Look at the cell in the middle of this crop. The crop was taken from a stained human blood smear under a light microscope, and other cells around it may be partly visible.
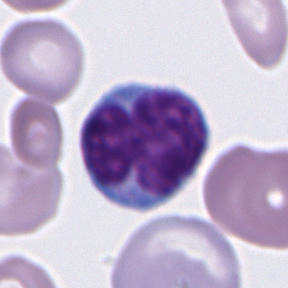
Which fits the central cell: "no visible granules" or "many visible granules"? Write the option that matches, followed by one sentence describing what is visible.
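No visible granules. No granules are seen in the cytoplasm.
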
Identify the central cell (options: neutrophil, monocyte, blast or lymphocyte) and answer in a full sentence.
As for the central cell, it is a lymphocyte.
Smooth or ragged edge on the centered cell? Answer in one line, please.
The edge of the cell is unbroken and smooth, bearing no projections.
